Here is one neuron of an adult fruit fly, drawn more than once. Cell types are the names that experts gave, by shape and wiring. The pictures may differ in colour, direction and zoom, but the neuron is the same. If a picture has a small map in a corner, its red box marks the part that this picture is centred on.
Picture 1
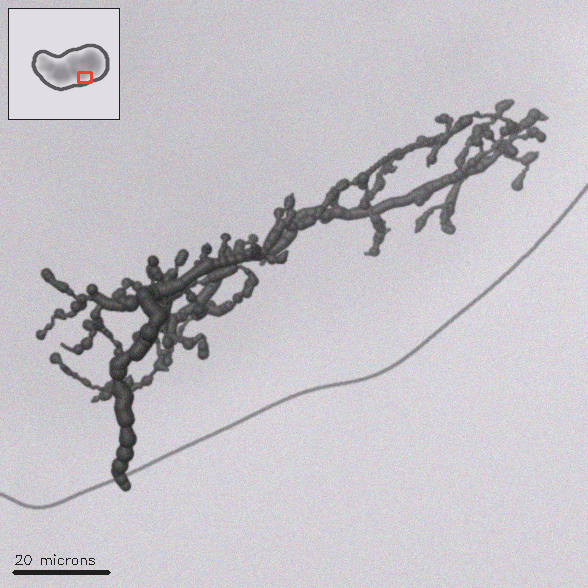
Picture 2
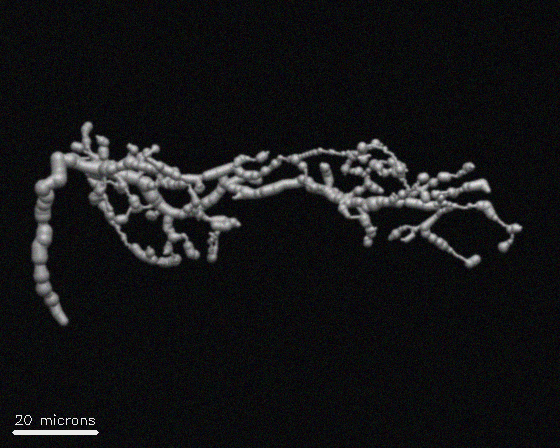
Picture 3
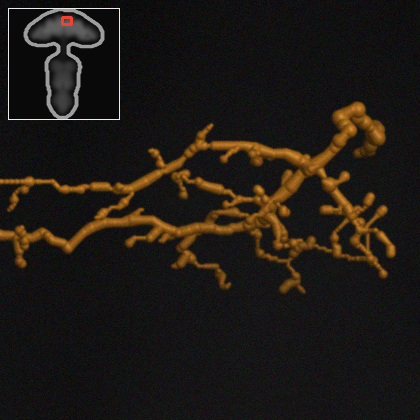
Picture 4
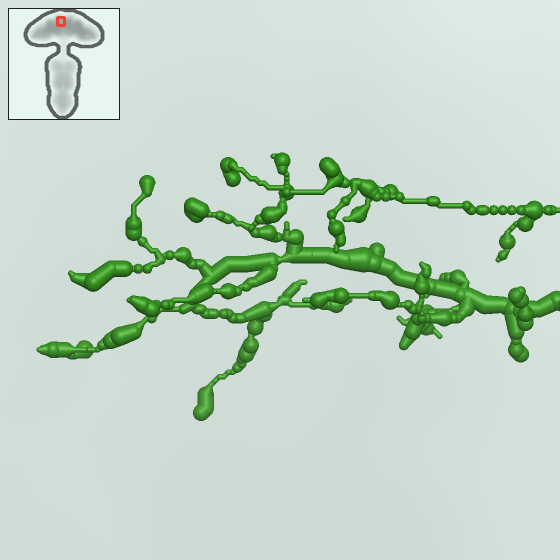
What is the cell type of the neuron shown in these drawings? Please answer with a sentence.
The cell type is aPhM2a.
